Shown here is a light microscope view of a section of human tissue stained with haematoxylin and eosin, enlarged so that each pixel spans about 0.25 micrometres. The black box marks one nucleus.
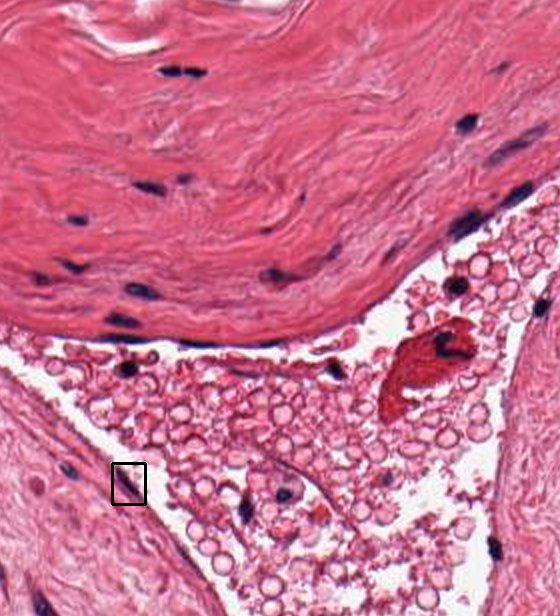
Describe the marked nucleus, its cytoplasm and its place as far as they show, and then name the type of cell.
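The nucleus is thin and elongated, with its long axis running along the surface of the wall. The nucleus stains dark and evenly throughout, with no internal detail visible. The cell sits at the very edge of the vessel wall, facing the lumen across a narrow clear space. No distinct cytoplasm can be made out around the nucleus; it blends into the pink tissue of the wall beneath. The marked cell is an endothelial cell.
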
